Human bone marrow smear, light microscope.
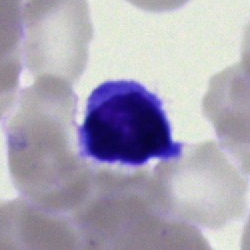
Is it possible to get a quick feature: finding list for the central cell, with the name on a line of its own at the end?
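Nuclear extent: almost the whole cell
Chromatin: very dark purple, dense-looking
Cytoplasm: very scant, a thin blue rim
Projection: small blue tag on the lower right side
Identity: lymphocyte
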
